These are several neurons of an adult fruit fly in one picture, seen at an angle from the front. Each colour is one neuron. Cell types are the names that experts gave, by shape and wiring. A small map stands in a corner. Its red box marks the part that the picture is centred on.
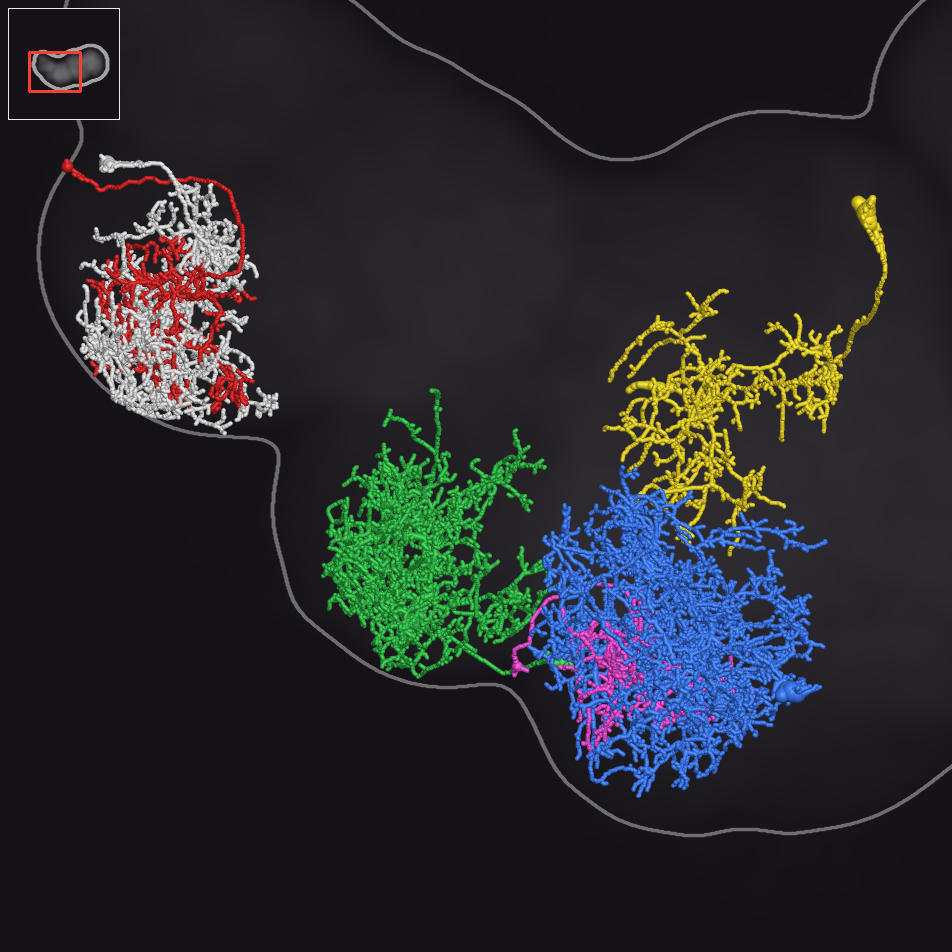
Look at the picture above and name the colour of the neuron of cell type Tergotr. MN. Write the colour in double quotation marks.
"yellow"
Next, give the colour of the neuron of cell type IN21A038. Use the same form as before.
"red"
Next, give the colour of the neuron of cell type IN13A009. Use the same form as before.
"green"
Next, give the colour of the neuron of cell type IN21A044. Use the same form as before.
"magenta"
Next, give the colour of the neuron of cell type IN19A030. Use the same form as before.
"white"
